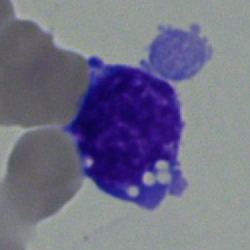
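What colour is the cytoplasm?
Deep blue.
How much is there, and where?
Scant, mainly a band along the lower edge.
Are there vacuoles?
Several clear round ones, in the lower part of the cell.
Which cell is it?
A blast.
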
